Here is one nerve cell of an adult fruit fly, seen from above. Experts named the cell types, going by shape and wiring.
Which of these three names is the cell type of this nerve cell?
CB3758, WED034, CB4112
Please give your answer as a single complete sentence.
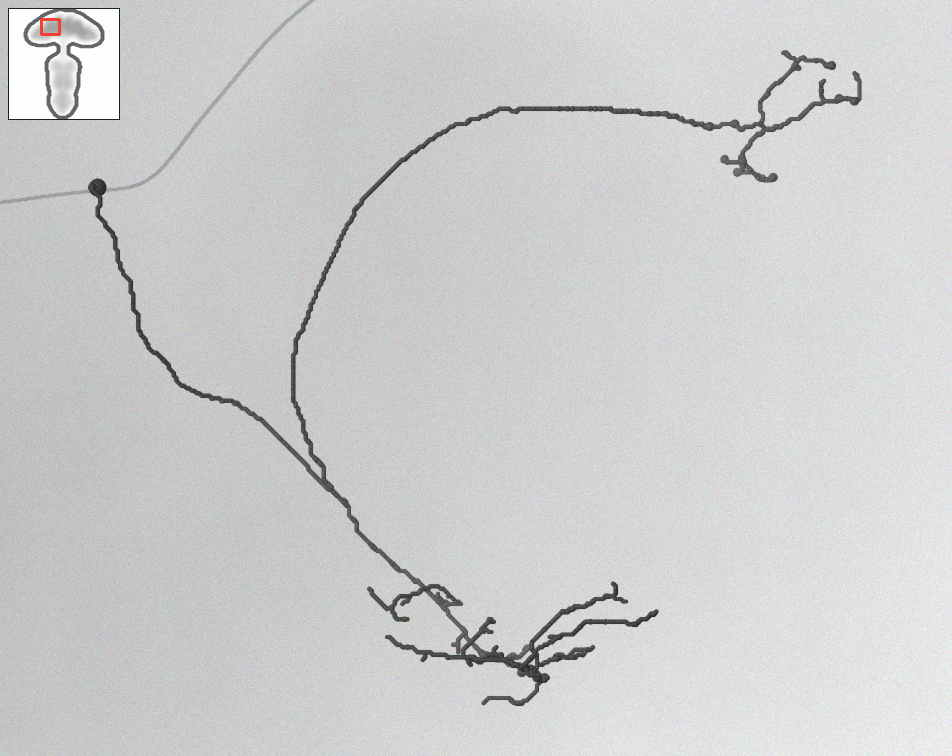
This nerve cell is classified under the cell type CB4112.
